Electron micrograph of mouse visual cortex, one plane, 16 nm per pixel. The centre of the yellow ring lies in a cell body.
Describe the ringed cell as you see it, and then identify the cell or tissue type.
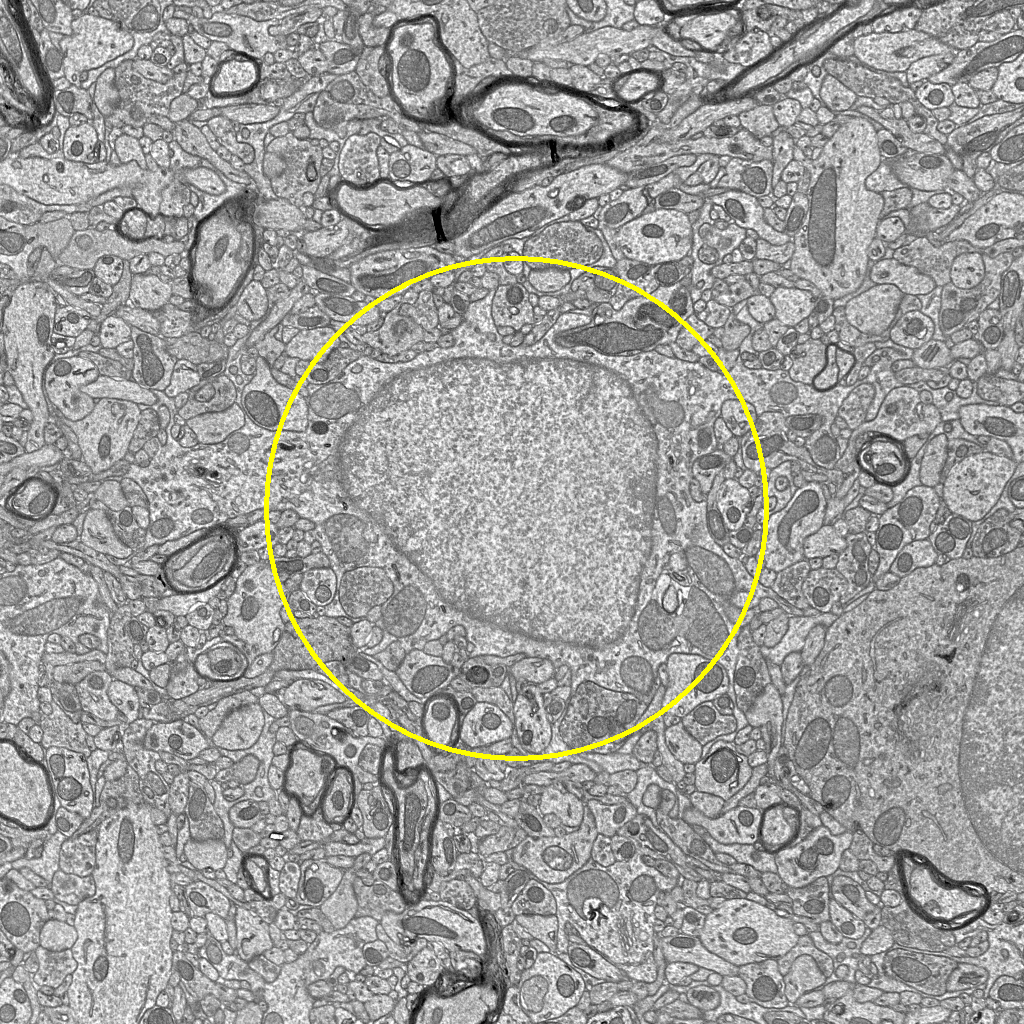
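Smooth nuclear envelope without deep infoldings. Pale, finely granular chromatin spread evenly, lacking large dark clumps. No stacks of rough endoplasmic reticulum in the cytoplasm. Small, tightly packed neuropil profiles border the cell body on every side. The cell is an astrocyte.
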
